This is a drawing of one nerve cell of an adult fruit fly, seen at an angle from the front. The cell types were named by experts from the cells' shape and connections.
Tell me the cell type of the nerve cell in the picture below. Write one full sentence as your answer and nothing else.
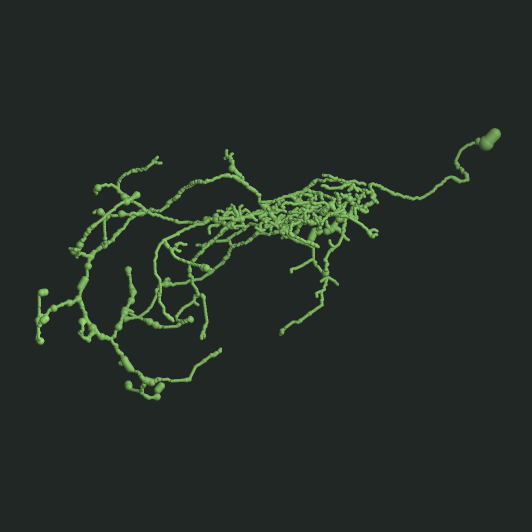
The nerve cell is of cell type PVLP099.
